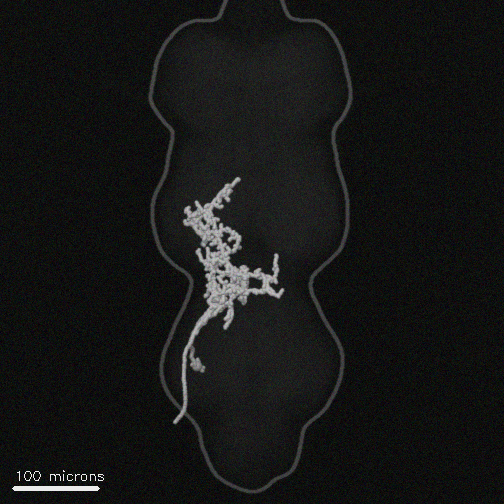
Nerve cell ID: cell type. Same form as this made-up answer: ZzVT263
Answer: MNad28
